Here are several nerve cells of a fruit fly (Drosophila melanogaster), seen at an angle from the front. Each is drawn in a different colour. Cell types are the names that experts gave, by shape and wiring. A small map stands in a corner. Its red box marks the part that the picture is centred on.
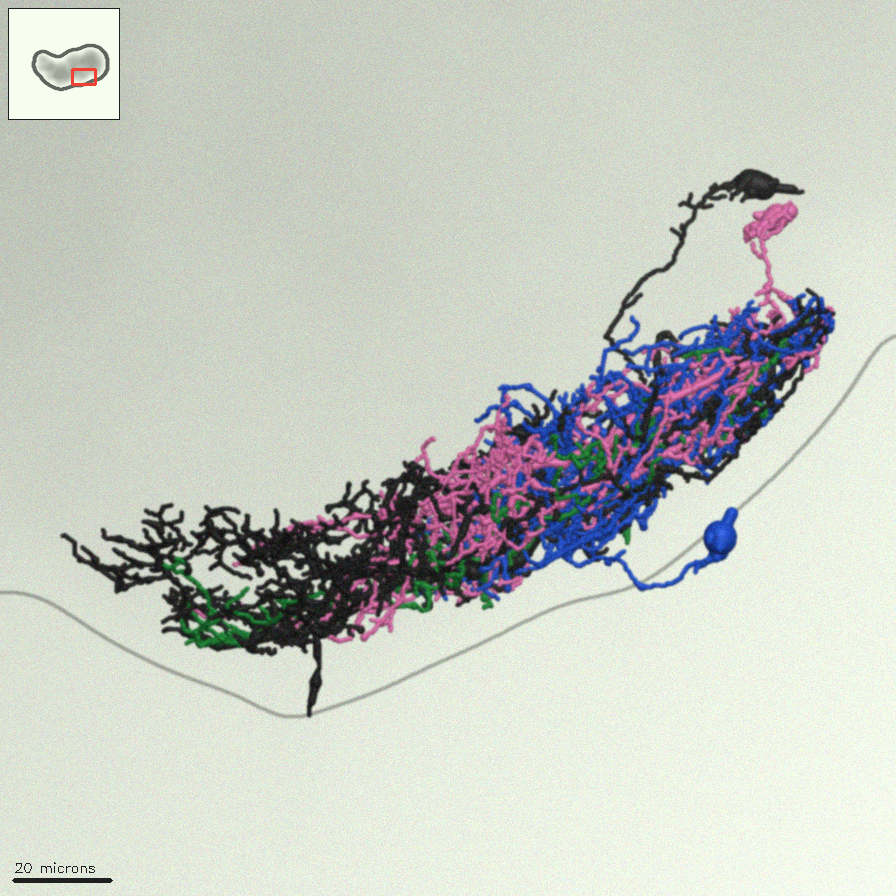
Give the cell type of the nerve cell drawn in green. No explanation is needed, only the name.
MN8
